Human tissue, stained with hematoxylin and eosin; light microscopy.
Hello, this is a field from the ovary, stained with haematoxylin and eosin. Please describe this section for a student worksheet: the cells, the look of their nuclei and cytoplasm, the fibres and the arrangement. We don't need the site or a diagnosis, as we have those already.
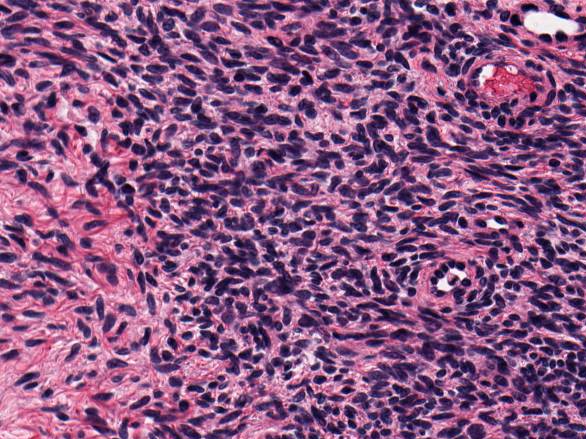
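Look at how the field is filled: densely packed spindle to oval cells in short, intersecting fascicles. Their nuclei are oval to spindle-shaped and darkly stained. Notice the scant cytoplasm and indistinct cell borders. In the upper right, a small vessel holds red blood cells.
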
